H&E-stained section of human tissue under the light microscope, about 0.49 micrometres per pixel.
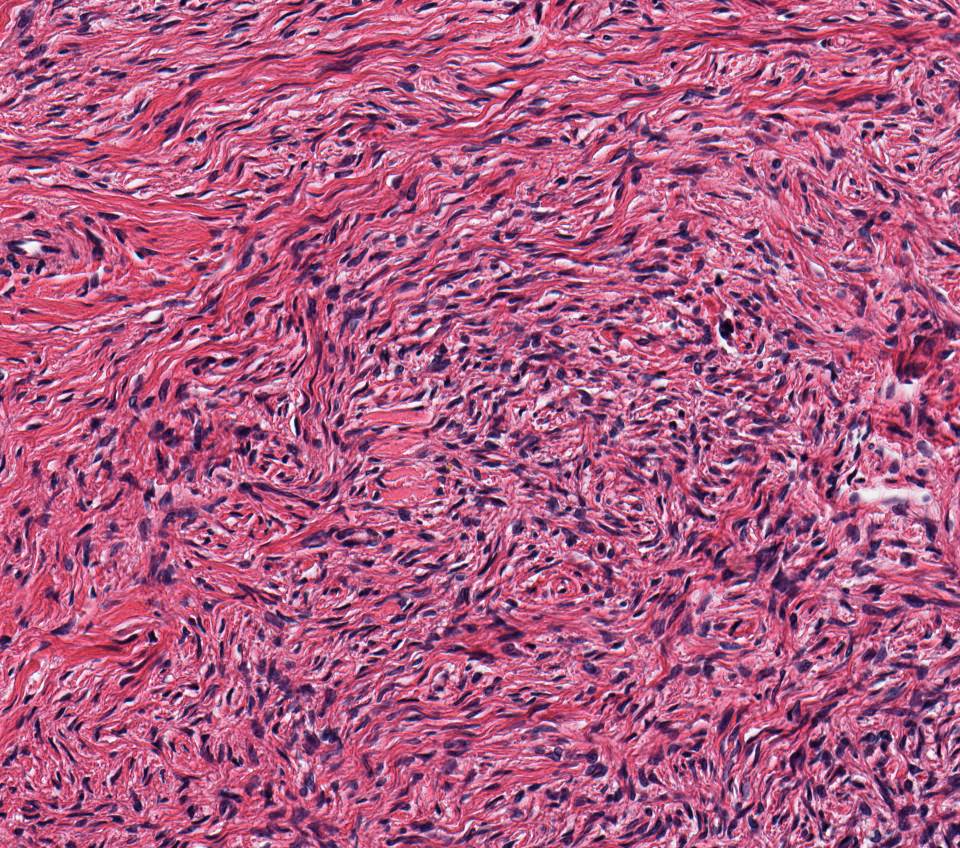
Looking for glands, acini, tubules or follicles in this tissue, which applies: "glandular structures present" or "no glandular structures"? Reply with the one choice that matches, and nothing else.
No glandular structures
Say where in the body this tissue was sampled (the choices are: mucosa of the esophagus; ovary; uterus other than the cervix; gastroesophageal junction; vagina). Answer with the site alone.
ovary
